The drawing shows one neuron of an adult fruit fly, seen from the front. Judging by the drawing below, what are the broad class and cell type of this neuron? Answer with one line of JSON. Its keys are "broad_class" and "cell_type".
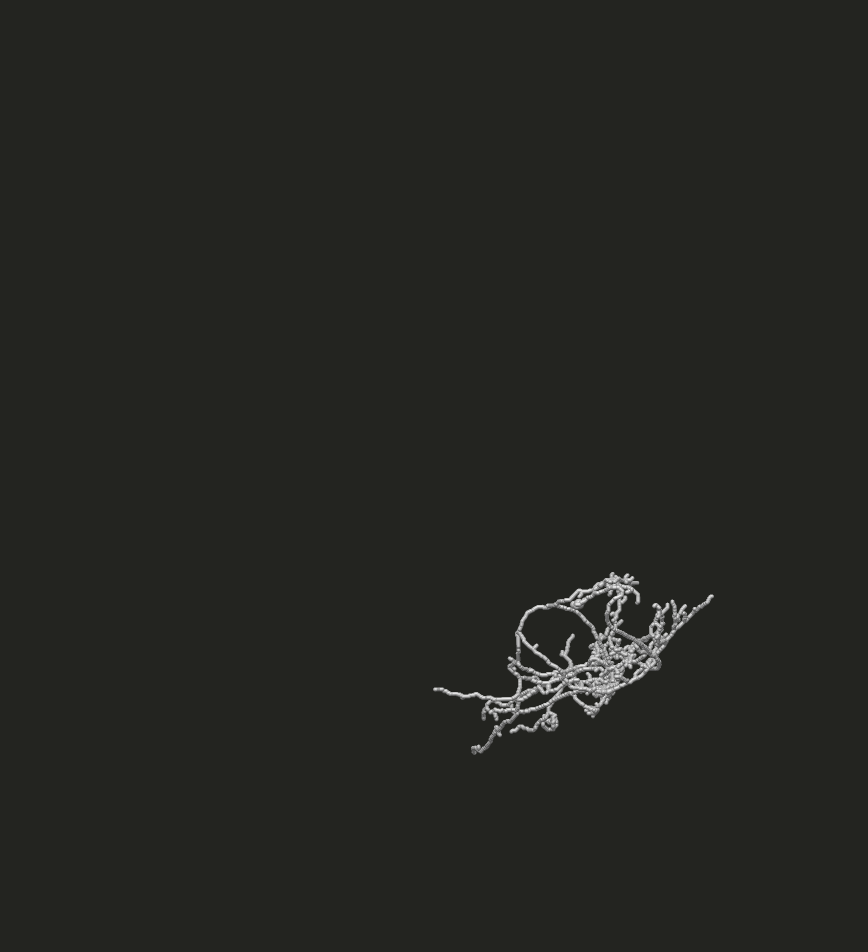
{"broad_class": "central-brain intrinsic neuron", "cell_type": "GNG464"}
